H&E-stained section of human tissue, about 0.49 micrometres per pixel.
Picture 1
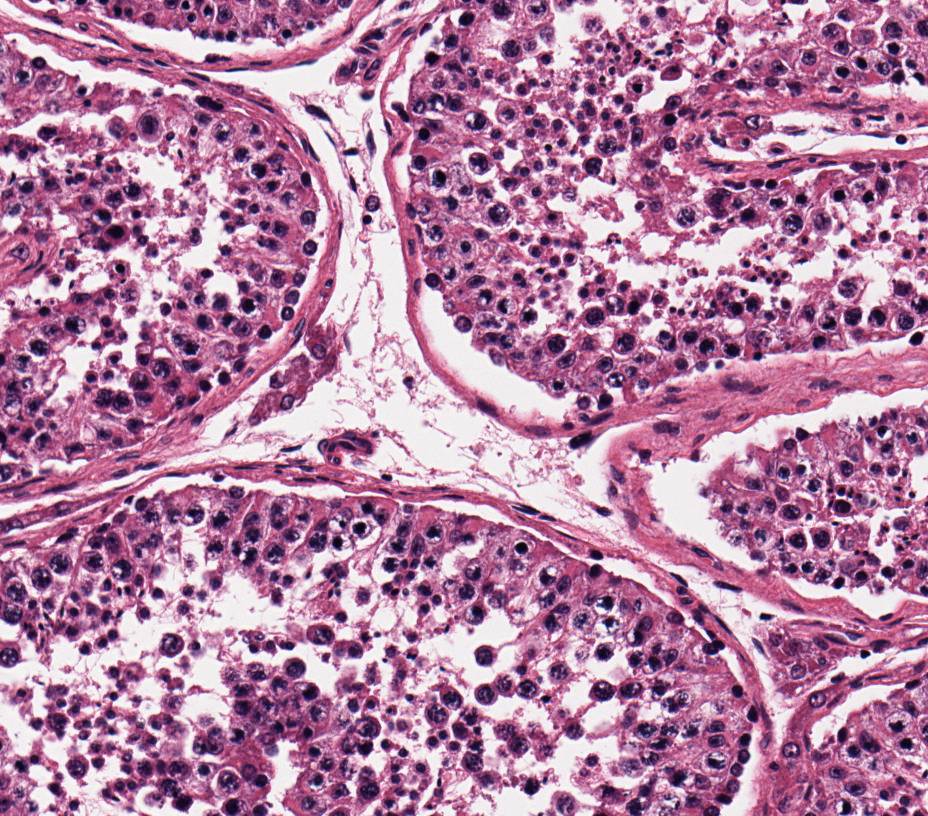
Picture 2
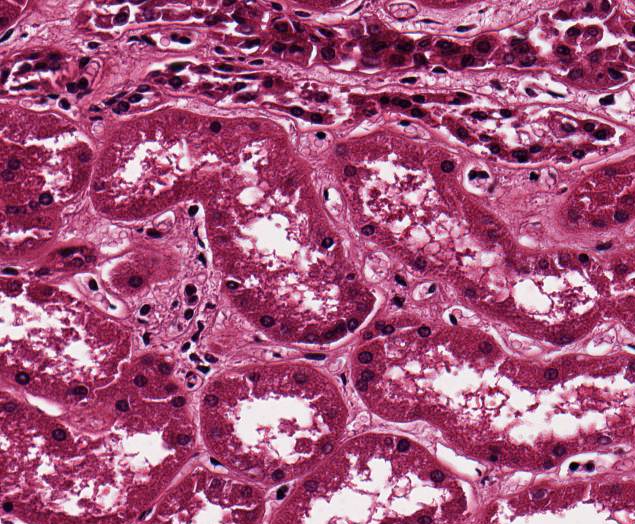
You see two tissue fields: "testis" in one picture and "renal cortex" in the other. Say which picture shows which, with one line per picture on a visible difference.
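Site of picture 1: testis. Each tubule is lined by a thick stratified epithelium of many cell layers reaching from the wall towards the centre.
Site of picture 2: renal cortex. The tubules are lined by a single layer of cuboidal to low columnar cells with abundant deeply eosinophilic granular cytoplasm.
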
